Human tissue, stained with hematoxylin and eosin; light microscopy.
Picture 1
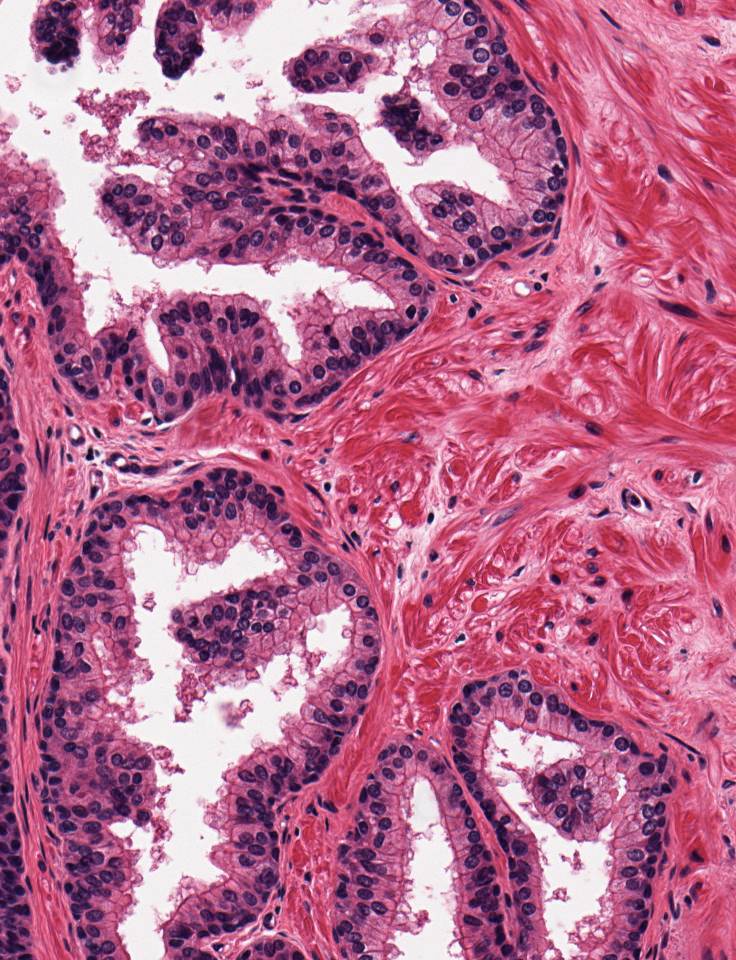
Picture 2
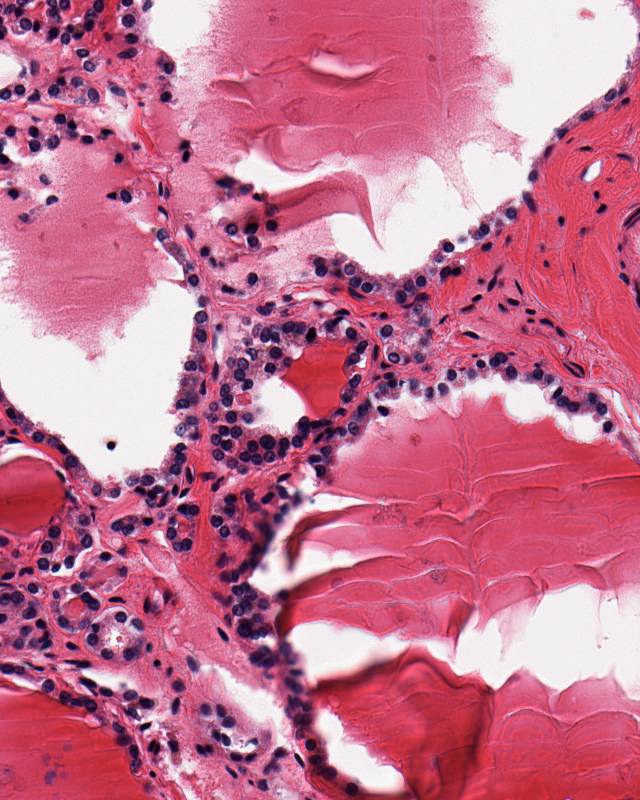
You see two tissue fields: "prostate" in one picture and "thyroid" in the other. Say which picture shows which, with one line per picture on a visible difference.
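Picture 1 is from the prostate. The lining cells are tall columnar with pale, finely clear cytoplasm.
Picture 2 is from the thyroid. The follicles are lined by a single layer of low cuboidal to flattened cells.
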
